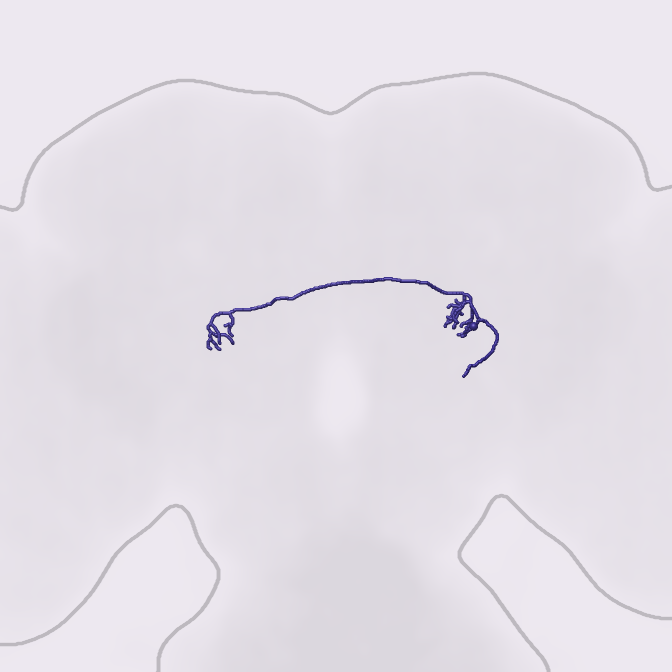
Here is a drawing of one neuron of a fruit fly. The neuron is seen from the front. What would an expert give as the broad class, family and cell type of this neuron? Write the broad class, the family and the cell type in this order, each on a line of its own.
sensory neuron entering the brain
class olfactory
ORN_DL2v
